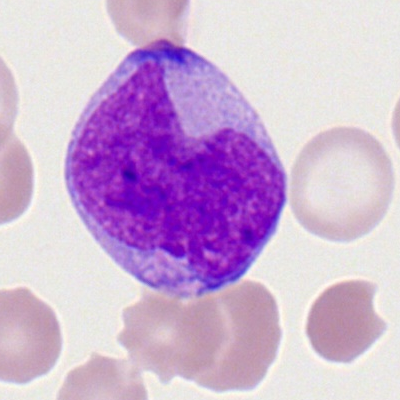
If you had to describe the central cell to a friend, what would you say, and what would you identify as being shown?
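Cut into the upper edge of the nucleus is a deep notch. The nucleus fills most of the cell; its modest rim of cytoplasm is widest at the upper right, inside the notch. Chromatin is finely stippled, not gathered into coarse dense blocks. This is a myeloblast.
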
